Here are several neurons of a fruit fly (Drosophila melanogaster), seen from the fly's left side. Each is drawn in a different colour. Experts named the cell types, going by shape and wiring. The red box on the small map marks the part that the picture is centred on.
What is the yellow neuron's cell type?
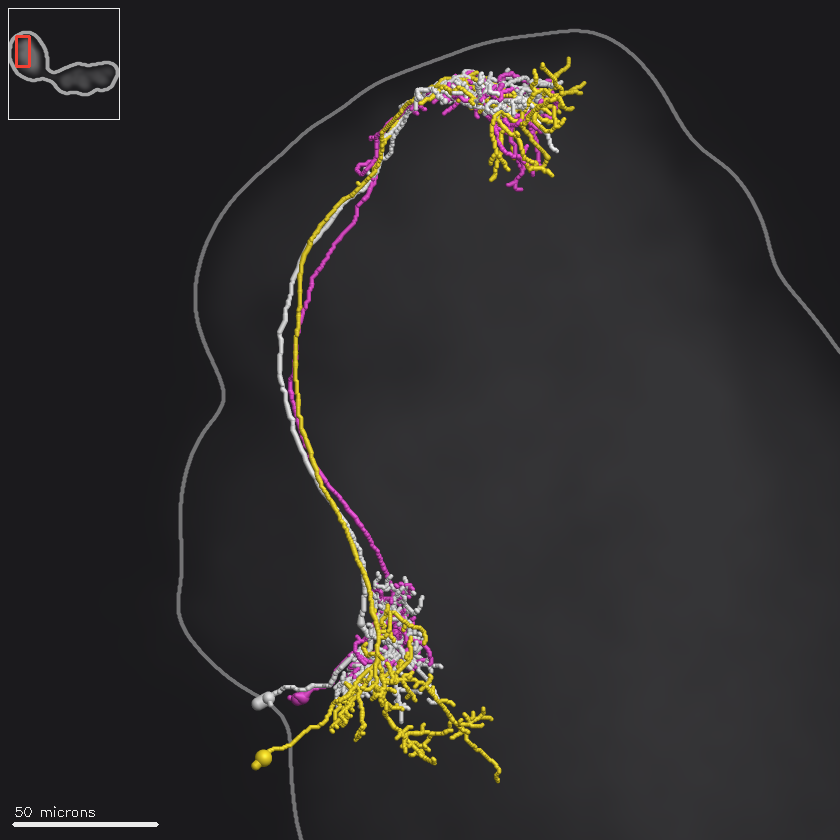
SMP743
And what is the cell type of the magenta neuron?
CB1009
